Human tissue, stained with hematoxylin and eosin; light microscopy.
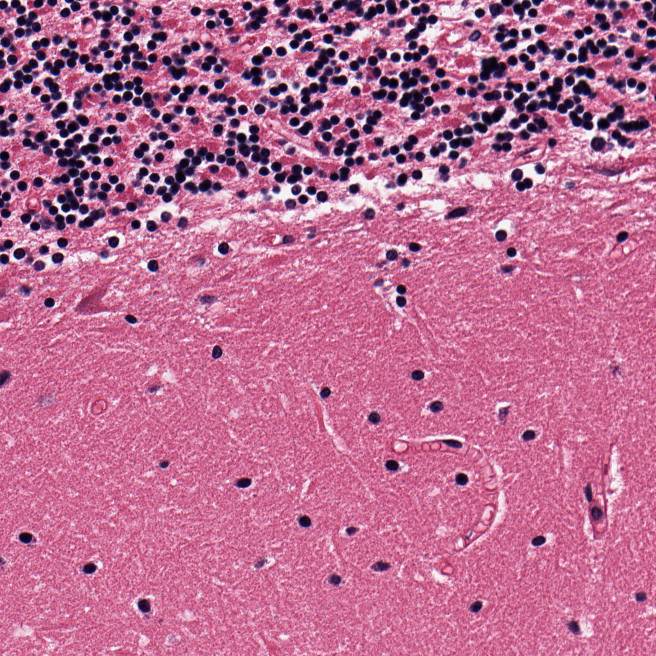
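Cerebellum, stained with haematoxylin and eosin. Look first at the upper band: small, round, darkly stained nuclei packed tightly together, each with very little cytoplasm. Between them lie small irregular pink islands. Along the border between this dense band and the pale layer runs a pale, slightly cleft-like strip, roughly horizontal. The lower layer is a fine fibrillary pink matrix holding only scattered single small dark nuclei.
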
